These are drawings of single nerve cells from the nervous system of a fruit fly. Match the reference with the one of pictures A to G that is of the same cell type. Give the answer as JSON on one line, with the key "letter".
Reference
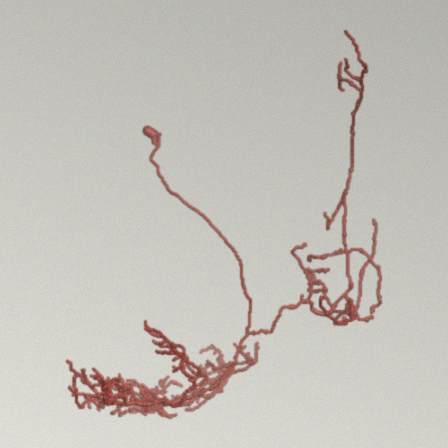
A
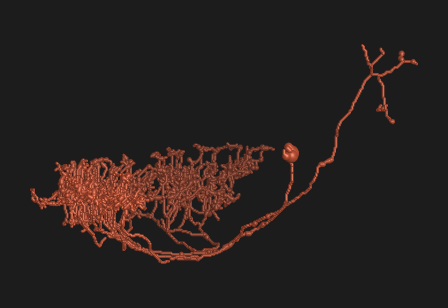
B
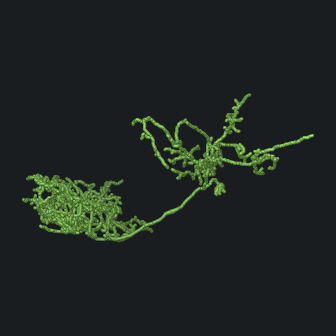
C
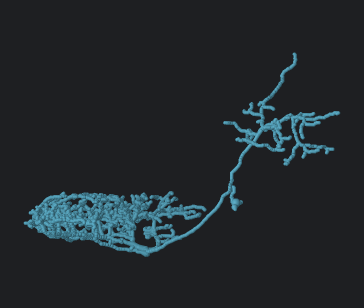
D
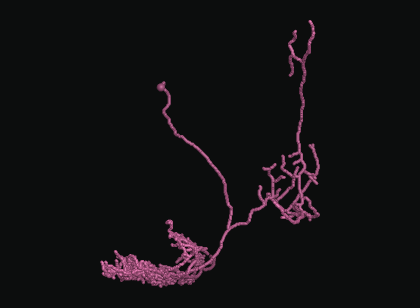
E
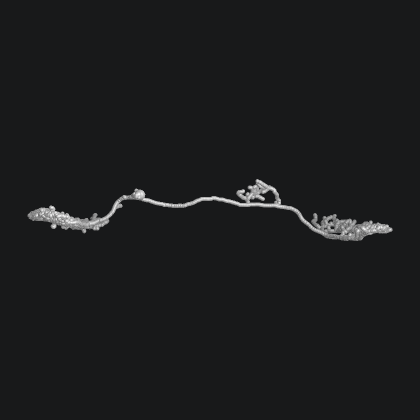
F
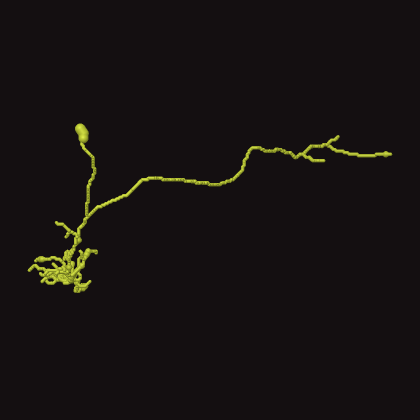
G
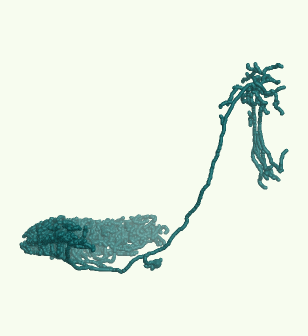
{"letter": "D"}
